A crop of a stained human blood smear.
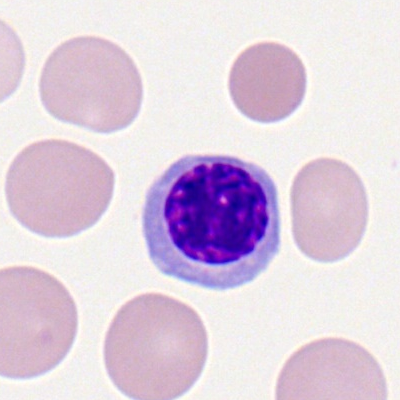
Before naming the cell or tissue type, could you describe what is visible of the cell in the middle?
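Coarsely clumped, dark purple chromatin sits within a round, smooth outline. The rim of cytoplasm is widest on the lower left side, and no granules are visible in it. It is an erythroblast.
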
